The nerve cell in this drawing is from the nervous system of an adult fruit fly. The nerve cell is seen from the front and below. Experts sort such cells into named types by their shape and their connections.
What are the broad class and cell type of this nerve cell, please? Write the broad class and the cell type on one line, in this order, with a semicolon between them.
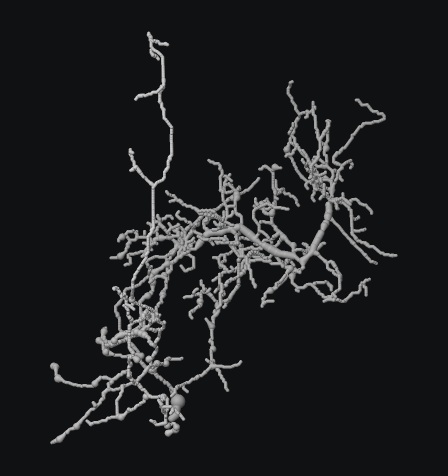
central-brain intrinsic neuron; PS263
